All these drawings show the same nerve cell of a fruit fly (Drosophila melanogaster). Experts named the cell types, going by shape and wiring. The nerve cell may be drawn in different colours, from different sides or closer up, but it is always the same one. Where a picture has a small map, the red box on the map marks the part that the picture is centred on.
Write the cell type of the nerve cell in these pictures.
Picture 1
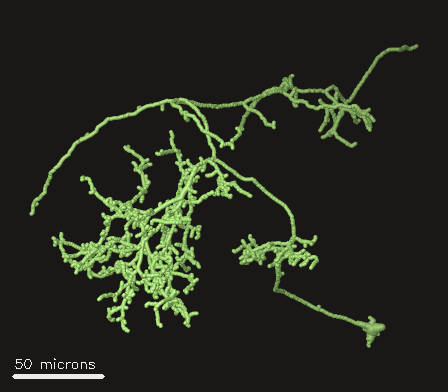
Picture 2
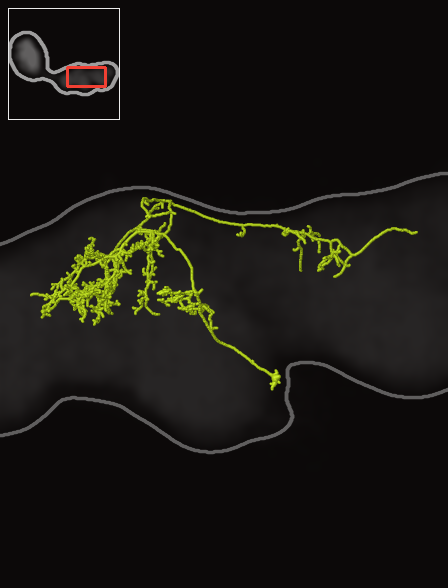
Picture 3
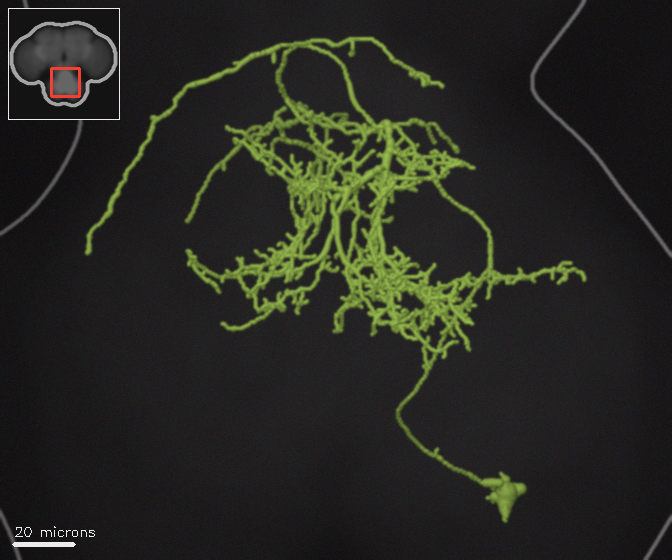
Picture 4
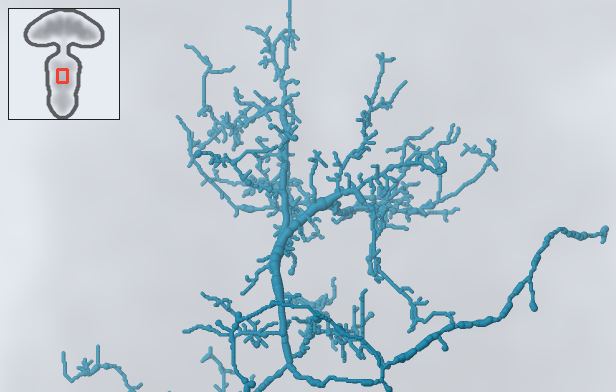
IN06A005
